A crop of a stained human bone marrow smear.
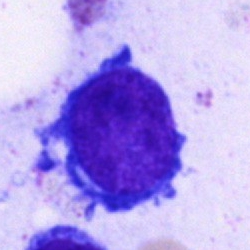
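Proerythroblast, the central cell in a stained bone marrow smear. You'll notice its outline is irregular, with small knob-like blebs along the surface, the largest one projecting from the top. There are no granules visible in the cytoplasm. Down at the lower left, a pale crescent lies between the nucleus and the cytoplasmic rim.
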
